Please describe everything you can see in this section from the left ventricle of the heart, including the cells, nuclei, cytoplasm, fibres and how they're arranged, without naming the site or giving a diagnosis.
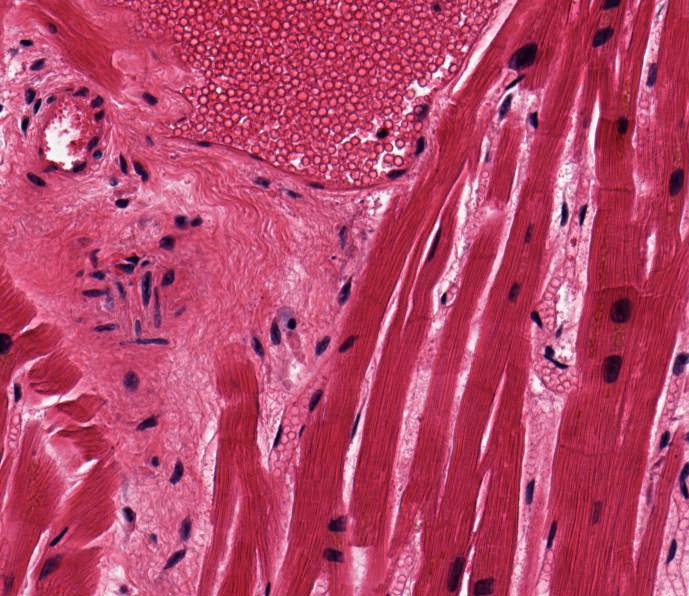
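Look first at the right half of the field: it is filled with muscle fibres. Toward the left-centre lies connective tissue, pale pink, with wavy fibres and scattered elongated nuclei. At the top centre, a large vessel is packed with red blood cells.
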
